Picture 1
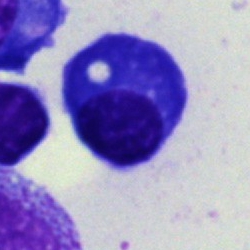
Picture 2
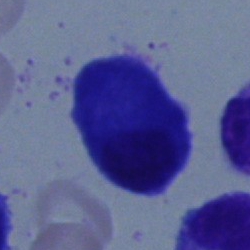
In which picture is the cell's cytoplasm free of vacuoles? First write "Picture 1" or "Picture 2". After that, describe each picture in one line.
Picture 2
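What picture 1 shows: A single small round clear vacuole lies in the upper-left cytoplasm.
What picture 2 shows: No vacuoles can be seen in the cell.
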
